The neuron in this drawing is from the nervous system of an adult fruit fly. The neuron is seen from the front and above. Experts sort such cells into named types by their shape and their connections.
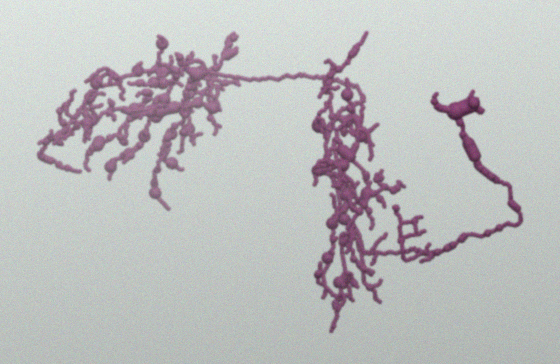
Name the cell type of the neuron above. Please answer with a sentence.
The cell type is TmY15.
